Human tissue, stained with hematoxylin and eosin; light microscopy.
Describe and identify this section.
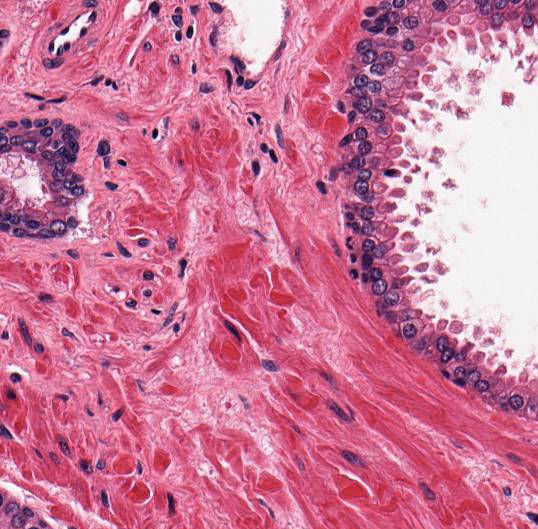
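Let me start with the large lumen: its lining is made of tall columnar cells, with pale pink cytoplasm toward the lumen. On that luminal surface I see small rounded pale blebs projecting into the lumen. The epithelial nuclei are round and dark purple, not elongated like those of the stroma. At the left edge there is a smaller gland with a narrow lumen, lined by dark-nucleated cells. So this is prostate.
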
